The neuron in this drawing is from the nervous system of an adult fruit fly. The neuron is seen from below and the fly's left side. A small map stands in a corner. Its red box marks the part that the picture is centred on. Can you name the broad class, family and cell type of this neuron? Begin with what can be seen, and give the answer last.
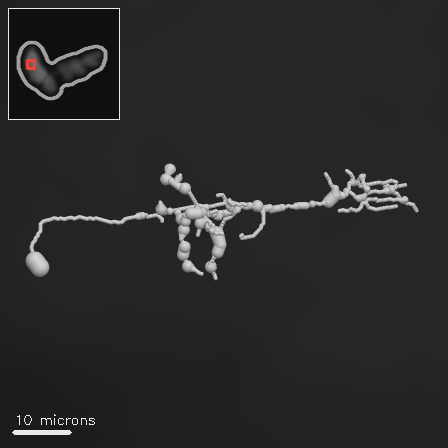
The cell body can be seen on the left of the picture. From left to right in the picture it spans about 70 microns. This is an optic-lobe intrinsic neuron. Its family is Mi. The cell type is Mi13.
